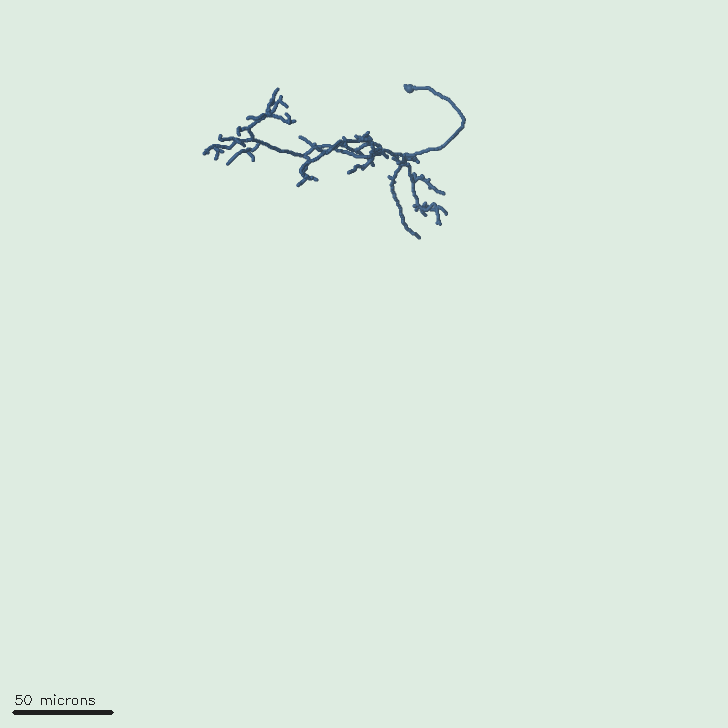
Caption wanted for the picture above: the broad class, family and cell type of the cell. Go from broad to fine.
central-brain intrinsic neuron; hemilineage SLPad1_posterior; SMP210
